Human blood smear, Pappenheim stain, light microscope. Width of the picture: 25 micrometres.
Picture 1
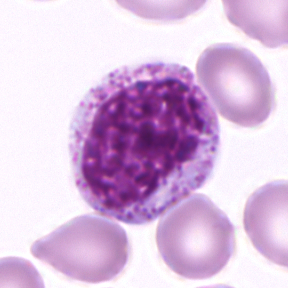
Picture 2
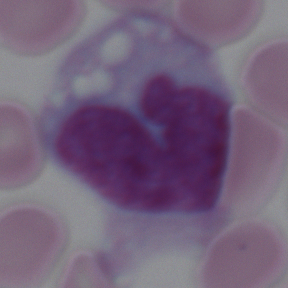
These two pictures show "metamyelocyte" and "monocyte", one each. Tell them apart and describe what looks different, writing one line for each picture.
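Picture 1 is a metamyelocyte. Scattered purple-violet granules are spread through the cytoplasm.
Picture 2 is a monocyte. No distinct granules are seen in the cytoplasm.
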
